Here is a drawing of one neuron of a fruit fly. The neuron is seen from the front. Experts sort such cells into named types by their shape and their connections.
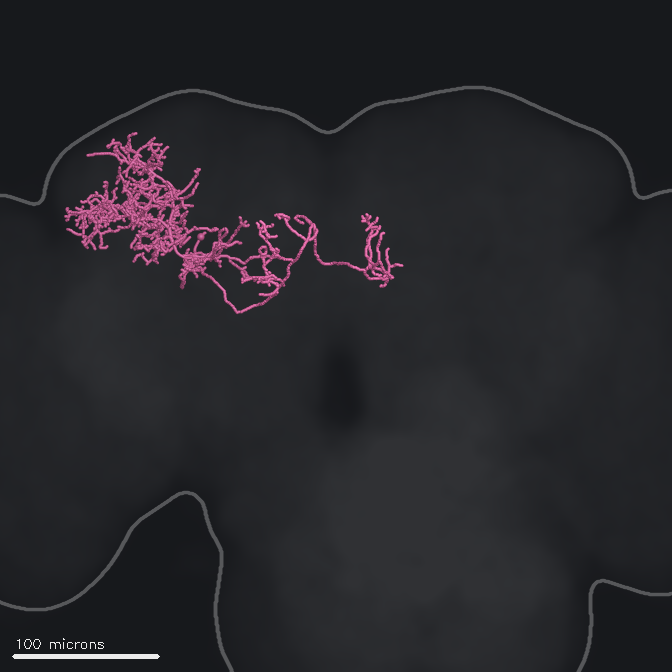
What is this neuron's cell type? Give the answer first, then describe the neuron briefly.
It is of cell type LHPV8a1. This is a central-brain intrinsic neuron. From left to right in the picture it spans about 250 microns. As drawn here it is wider than it is tall.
